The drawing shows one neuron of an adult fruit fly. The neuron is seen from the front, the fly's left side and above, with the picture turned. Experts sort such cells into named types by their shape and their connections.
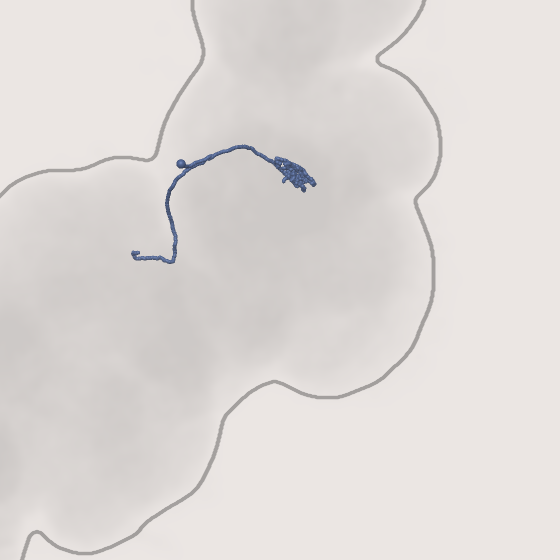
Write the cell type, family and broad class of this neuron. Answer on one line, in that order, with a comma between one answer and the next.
LPT100, LPT, visual projection neuron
